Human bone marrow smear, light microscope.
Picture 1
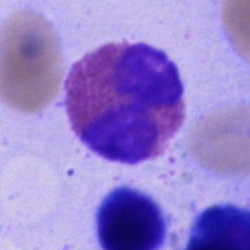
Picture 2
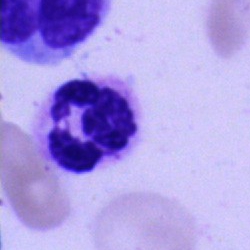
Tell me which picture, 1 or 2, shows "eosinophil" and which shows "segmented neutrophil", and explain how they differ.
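Picture 1 holds the eosinophil, and picture 2 holds the segmented neutrophil. First, the outline: both cells are roughly round. Second, the cytoplasm: in picture 1 it is packed with reddish-pink granules, with the widest granular band on the left side, whereas in picture 2 it forms only a thin, pale pinkish-lilac rim around the nucleus.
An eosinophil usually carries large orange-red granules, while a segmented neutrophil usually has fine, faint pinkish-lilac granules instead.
Third, the nucleus: in picture 2 it is divided into several lobes arranged around a pale central gap, with dark purple, coarsely clumped chromatin, while in picture 1 the chromatin stains dense and dark purple-blue.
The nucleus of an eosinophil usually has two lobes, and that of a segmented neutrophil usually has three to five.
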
